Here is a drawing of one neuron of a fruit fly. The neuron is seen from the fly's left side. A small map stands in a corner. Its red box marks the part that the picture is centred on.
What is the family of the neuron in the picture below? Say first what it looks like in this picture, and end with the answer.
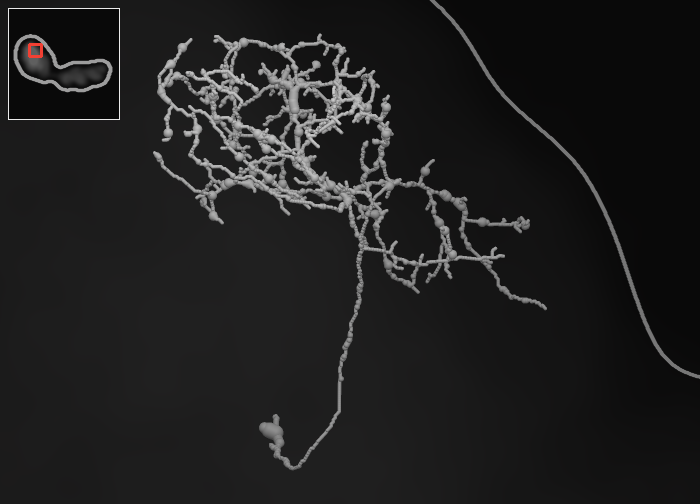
Its cell body lies at the bottom of the picture. Dozens of branch ends can be seen. This is a central-brain intrinsic neuron. The family is hemilineage LHa1.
